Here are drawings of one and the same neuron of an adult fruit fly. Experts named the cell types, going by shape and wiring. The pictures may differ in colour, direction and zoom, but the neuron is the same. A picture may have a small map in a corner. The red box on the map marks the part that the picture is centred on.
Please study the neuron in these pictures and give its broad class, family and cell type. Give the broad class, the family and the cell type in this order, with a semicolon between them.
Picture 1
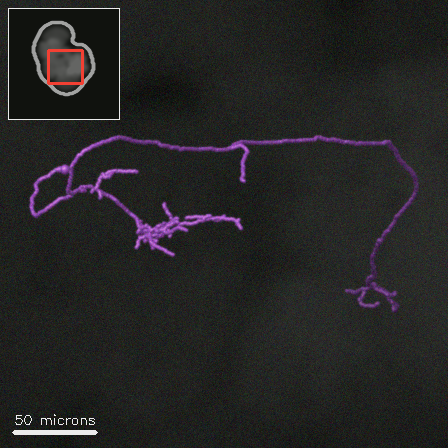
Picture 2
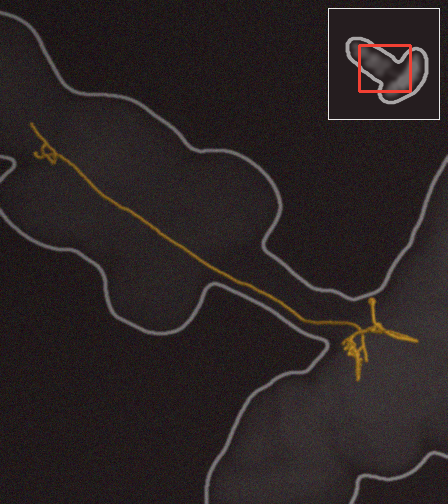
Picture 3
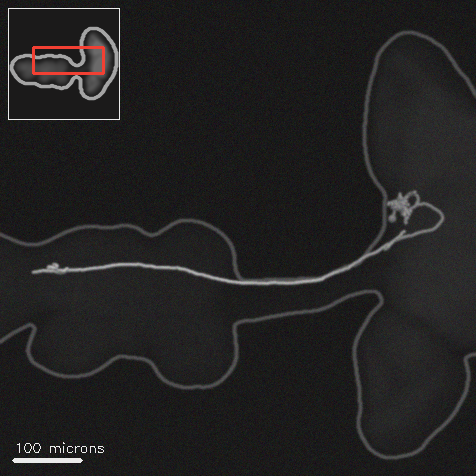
descending neuron; hemilineage PSp2; DNpe008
